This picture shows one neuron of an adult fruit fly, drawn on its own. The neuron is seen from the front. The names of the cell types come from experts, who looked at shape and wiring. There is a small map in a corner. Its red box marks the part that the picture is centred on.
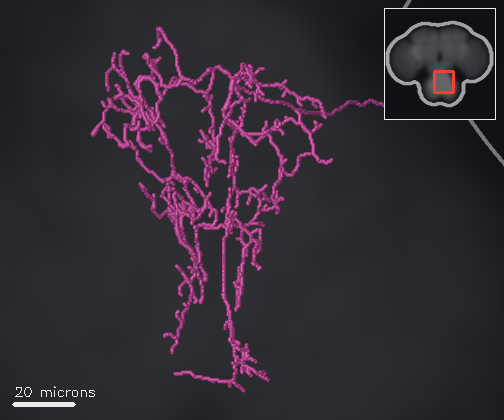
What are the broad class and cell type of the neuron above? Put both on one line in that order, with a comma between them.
nerve-cord intrinsic neuron, INXXX359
